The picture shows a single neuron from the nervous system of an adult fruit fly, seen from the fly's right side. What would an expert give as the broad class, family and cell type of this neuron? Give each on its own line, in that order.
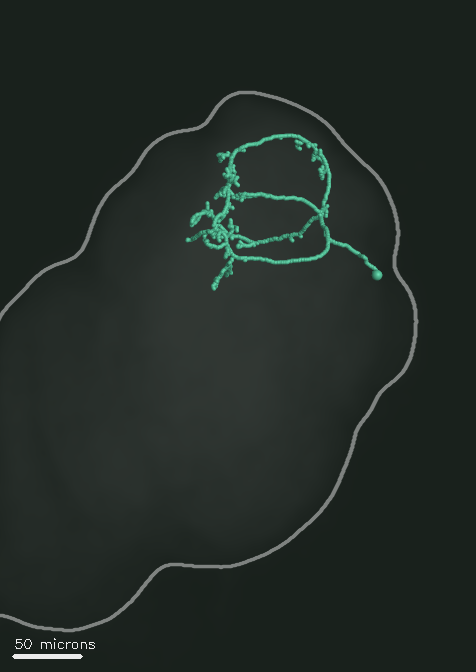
central-brain intrinsic neuron
hemilineage SLPa&l1_anterior
CL090_b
